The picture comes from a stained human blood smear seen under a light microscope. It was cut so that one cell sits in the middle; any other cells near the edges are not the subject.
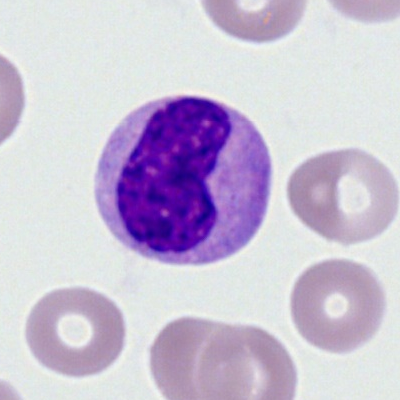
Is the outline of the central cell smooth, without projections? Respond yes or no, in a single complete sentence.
Yes, this cell's outline runs smooth, without projections.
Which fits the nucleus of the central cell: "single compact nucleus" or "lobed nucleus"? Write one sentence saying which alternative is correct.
What its nucleus forms is one compact round, oval or kidney-shaped mass.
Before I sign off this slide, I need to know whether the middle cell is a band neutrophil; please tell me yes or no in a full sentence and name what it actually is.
Yes, the cell at the centre of this crop is identified as a band neutrophil.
